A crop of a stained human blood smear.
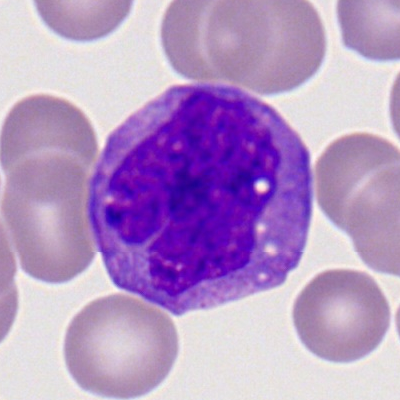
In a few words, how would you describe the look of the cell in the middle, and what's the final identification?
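Nucleus occupies most of the cell. Chromatin coarse, clumped into dark purple patches. Cytoplasm dusted with fine pinkish-purple granules. Several small clear vacuoles, mostly along the right side of the nucleus. Cell: monocyte.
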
